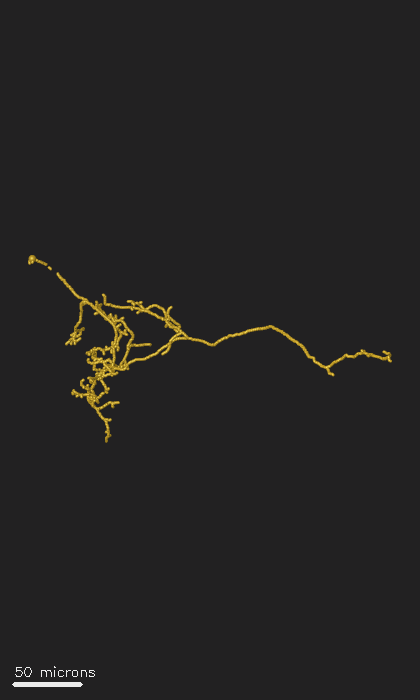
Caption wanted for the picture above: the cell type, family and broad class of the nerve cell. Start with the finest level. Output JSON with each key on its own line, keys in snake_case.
{
 "cell_type": "AVLP069_c",
 "family": "hemilineage LHl2_ventral",
 "broad_class": "central-brain intrinsic neuron"
}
